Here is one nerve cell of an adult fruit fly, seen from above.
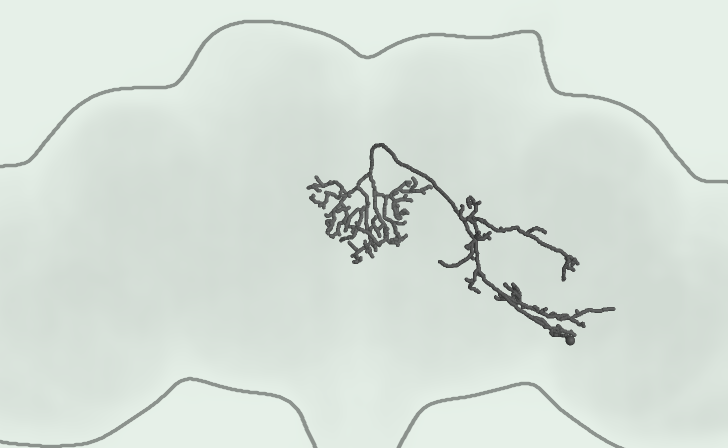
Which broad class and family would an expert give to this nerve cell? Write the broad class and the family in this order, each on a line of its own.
central-brain intrinsic neuron
hemilineage DL1_dorsal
